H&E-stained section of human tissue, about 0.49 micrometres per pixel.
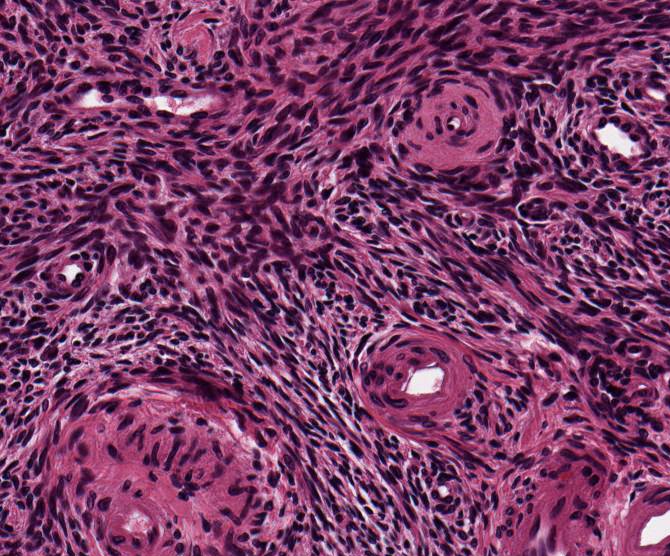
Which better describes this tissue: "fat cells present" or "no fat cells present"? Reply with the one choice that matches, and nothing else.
No fat cells present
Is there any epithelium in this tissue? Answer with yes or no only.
No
